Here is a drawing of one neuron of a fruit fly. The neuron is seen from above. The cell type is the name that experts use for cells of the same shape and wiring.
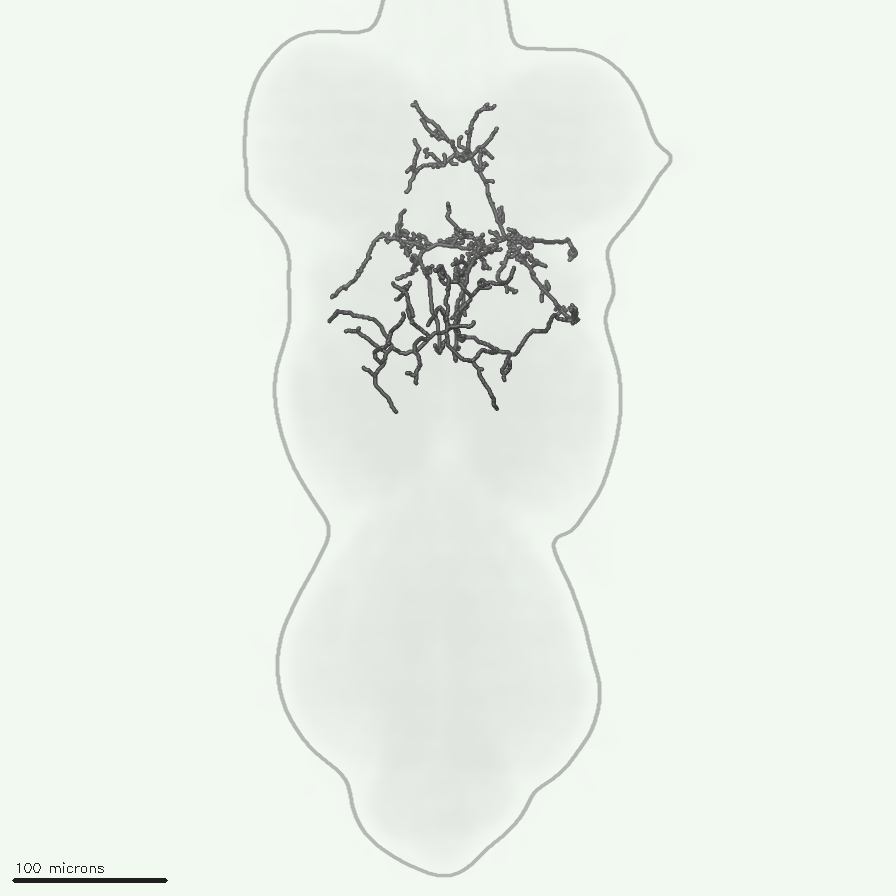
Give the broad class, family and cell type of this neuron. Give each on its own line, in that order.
nerve-cord intrinsic neuron
hemilineage 12A
TN1a_g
